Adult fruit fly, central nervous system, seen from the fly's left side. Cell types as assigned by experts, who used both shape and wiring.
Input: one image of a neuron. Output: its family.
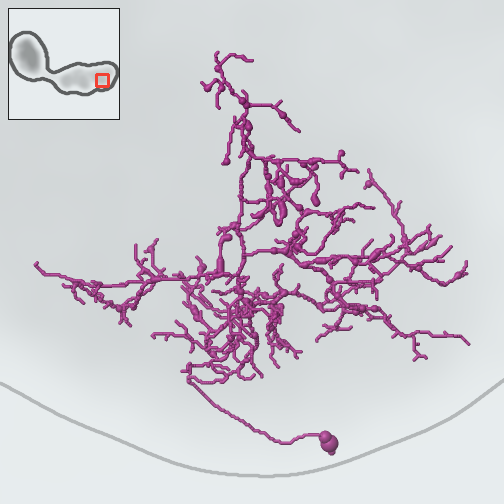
hemilineage 13B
